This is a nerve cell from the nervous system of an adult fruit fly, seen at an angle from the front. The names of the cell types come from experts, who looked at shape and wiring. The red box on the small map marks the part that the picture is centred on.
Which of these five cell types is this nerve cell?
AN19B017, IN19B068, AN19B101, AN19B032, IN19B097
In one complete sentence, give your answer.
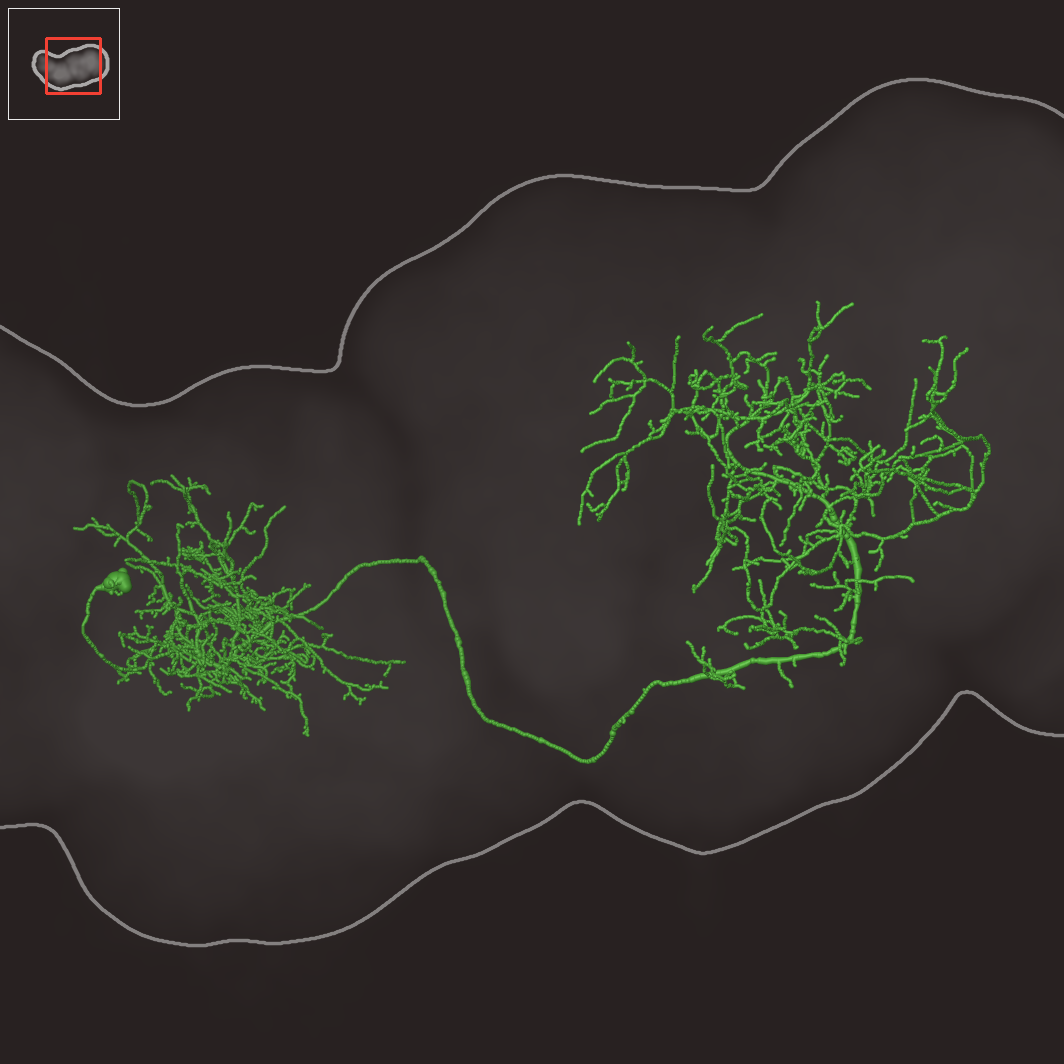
This nerve cell is typed as AN19B017.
